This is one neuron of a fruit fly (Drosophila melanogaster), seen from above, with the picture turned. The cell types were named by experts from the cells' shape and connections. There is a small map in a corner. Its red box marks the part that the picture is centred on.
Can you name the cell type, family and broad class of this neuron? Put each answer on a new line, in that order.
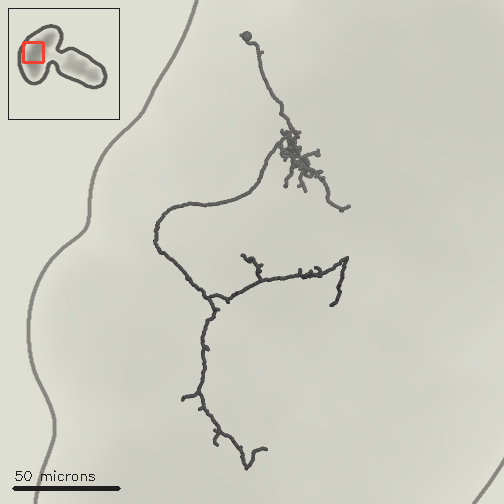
PRW009
hemilineage FLAa2
central-brain intrinsic neuron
